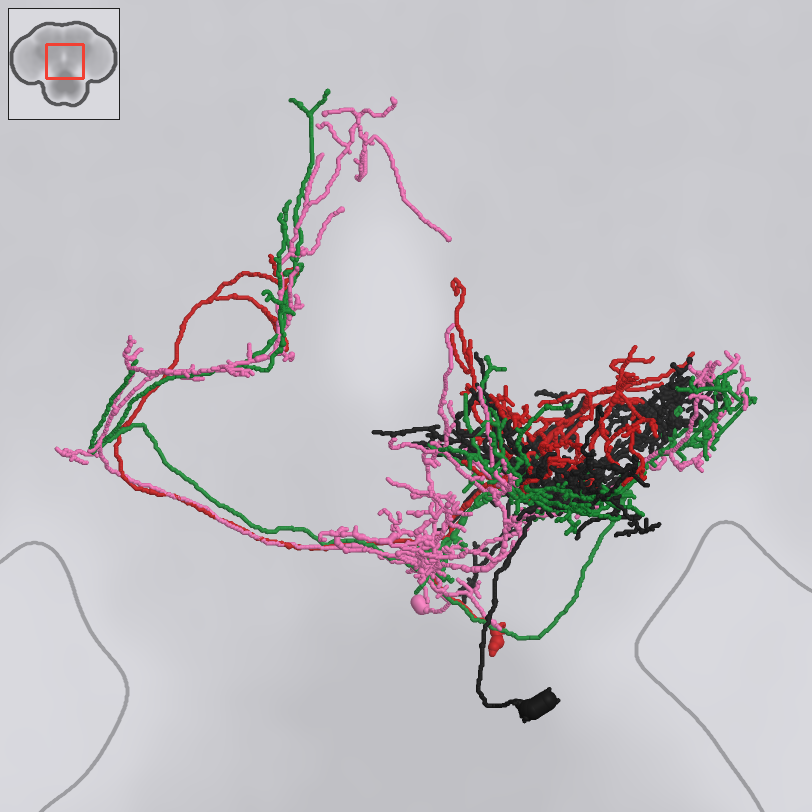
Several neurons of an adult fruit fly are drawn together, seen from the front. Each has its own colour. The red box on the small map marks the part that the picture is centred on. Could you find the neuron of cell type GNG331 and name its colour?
pink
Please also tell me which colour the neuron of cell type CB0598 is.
black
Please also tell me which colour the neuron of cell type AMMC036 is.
green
